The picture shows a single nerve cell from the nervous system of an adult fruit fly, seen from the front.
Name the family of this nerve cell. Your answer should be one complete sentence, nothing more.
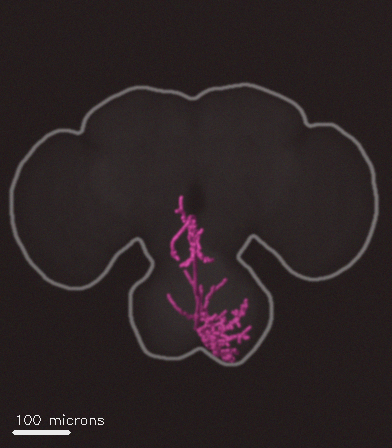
This nerve cell is categorized under the family hemilineage 05B.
